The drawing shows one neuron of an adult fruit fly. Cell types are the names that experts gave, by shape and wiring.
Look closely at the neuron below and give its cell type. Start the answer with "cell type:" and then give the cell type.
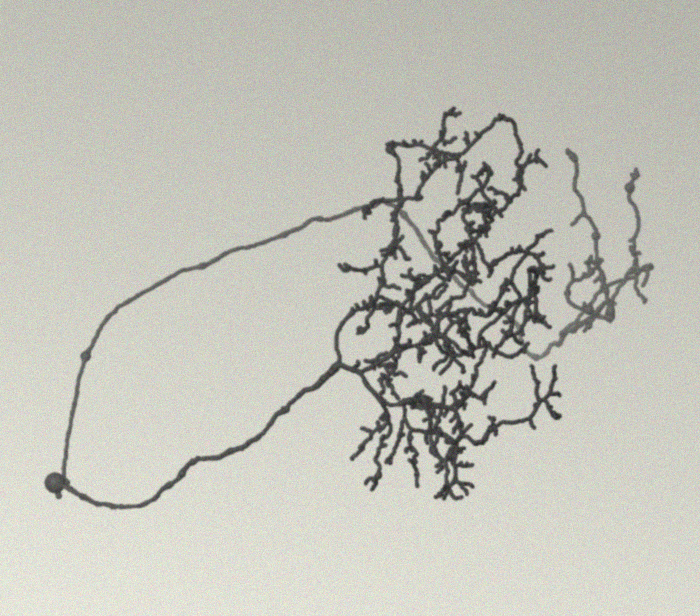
cell type: MeLo2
